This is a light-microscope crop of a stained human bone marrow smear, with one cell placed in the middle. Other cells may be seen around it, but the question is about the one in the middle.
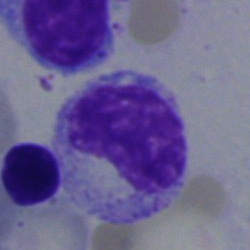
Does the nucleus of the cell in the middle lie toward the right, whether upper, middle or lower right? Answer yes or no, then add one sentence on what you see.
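Yes. The nucleus sits off-centre toward the upper right of the cell.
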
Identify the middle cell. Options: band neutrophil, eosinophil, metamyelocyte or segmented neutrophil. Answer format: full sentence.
Where the crop is centred, there is a metamyelocyte.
